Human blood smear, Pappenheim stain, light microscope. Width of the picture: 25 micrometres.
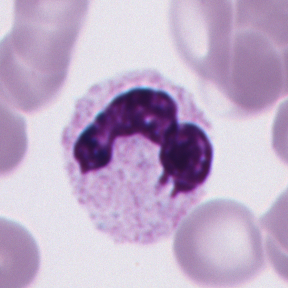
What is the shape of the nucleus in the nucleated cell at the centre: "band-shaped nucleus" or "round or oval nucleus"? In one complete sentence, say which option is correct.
It is a curved band, without separate lobes, that the nucleus forms.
